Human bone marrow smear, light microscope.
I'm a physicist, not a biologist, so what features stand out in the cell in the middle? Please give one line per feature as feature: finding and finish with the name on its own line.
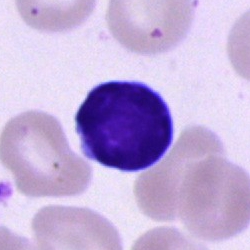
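Outline: nearly round
Chromatin: dense, dark blue-purple throughout
Nucleoli: none seen
Cytoplasm: scant, at most a very thin rim around the nucleus
Name: lymphocyte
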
